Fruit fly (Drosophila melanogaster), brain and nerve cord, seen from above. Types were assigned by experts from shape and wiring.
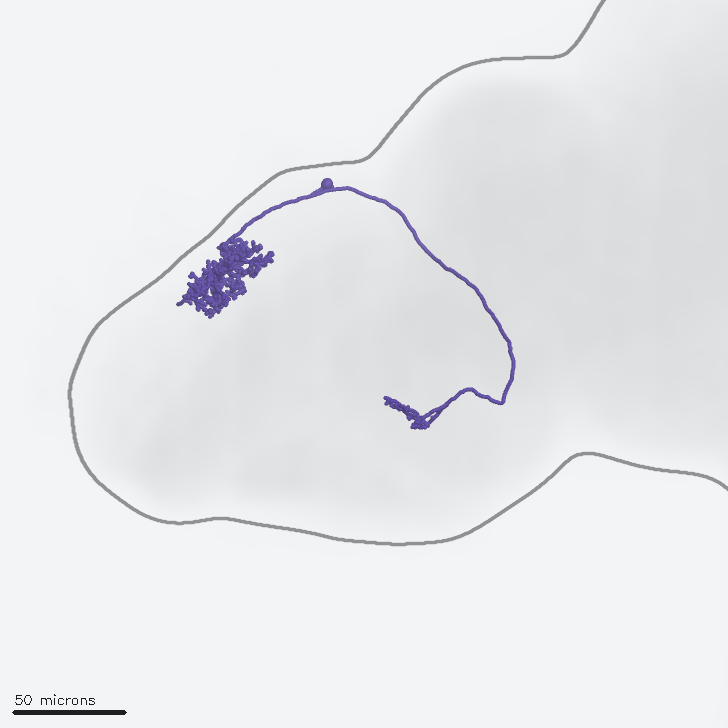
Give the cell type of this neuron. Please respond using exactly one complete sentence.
It is the cell type MeLo2 to which this neuron belongs.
